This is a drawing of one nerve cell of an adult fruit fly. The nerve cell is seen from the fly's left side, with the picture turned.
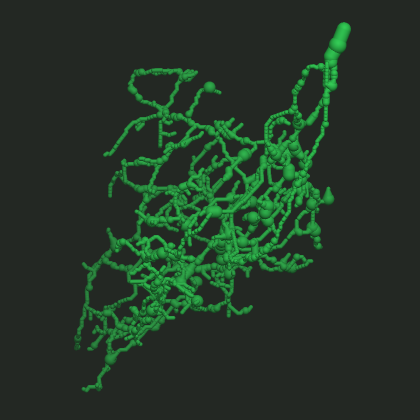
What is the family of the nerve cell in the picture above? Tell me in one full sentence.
Family membership for the nerve cell is hemilineage SLPpm3.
